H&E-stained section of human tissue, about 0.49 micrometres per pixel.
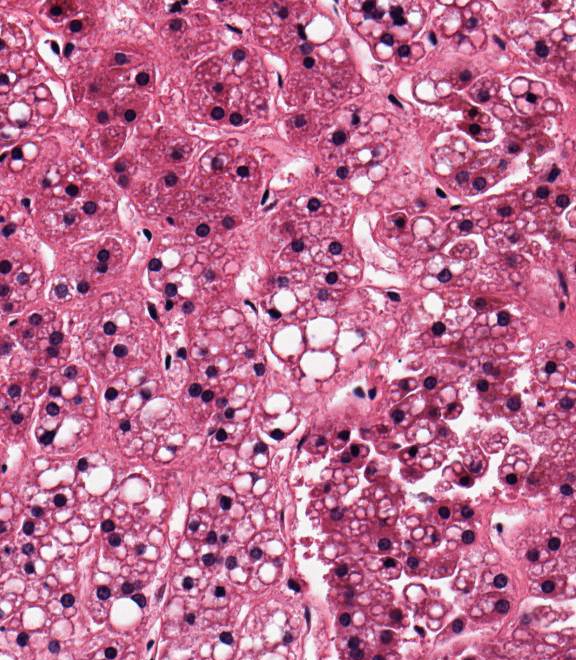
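Adrenal gland in haematoxylin and eosin, where large polygonal cells fill the field, packed in nests and short cords between narrow capillary channels. Notice their abundant pink cytoplasm, filled with many small clear vacuoles, and the small, round, dark nucleus lying roughly mid-cell. Near the centre, a cluster of cells holds a few large, round, clear vacuoles.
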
